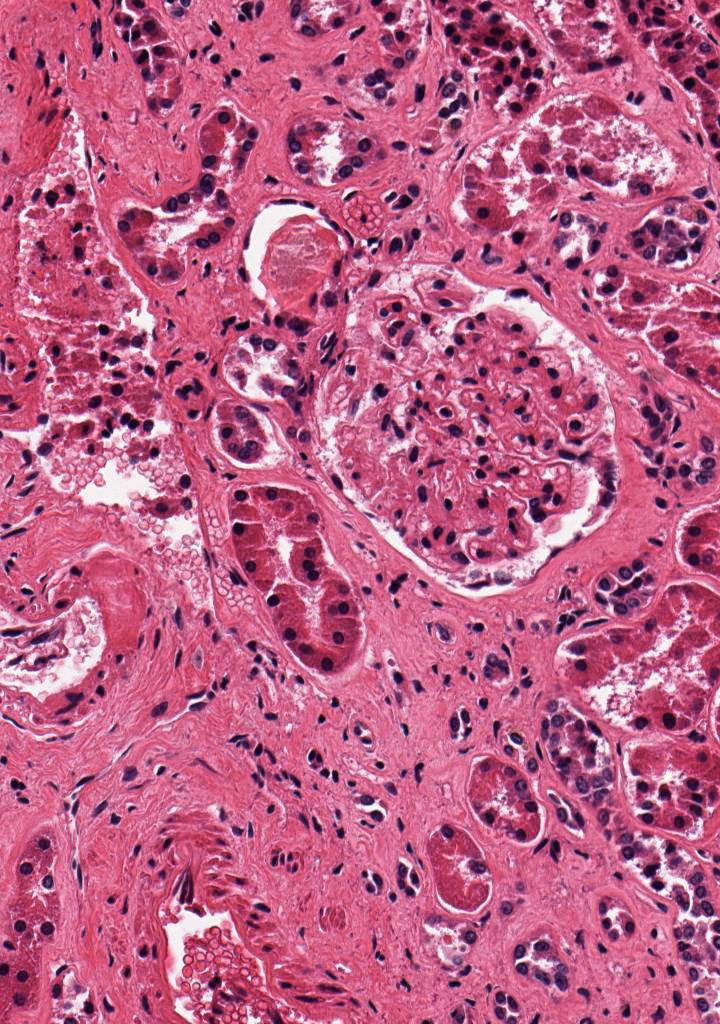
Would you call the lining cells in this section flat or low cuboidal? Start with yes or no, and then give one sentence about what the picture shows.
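Yes. Many tubules are lined by cuboidal cells with pink granular cytoplasm and round dark nuclei.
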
